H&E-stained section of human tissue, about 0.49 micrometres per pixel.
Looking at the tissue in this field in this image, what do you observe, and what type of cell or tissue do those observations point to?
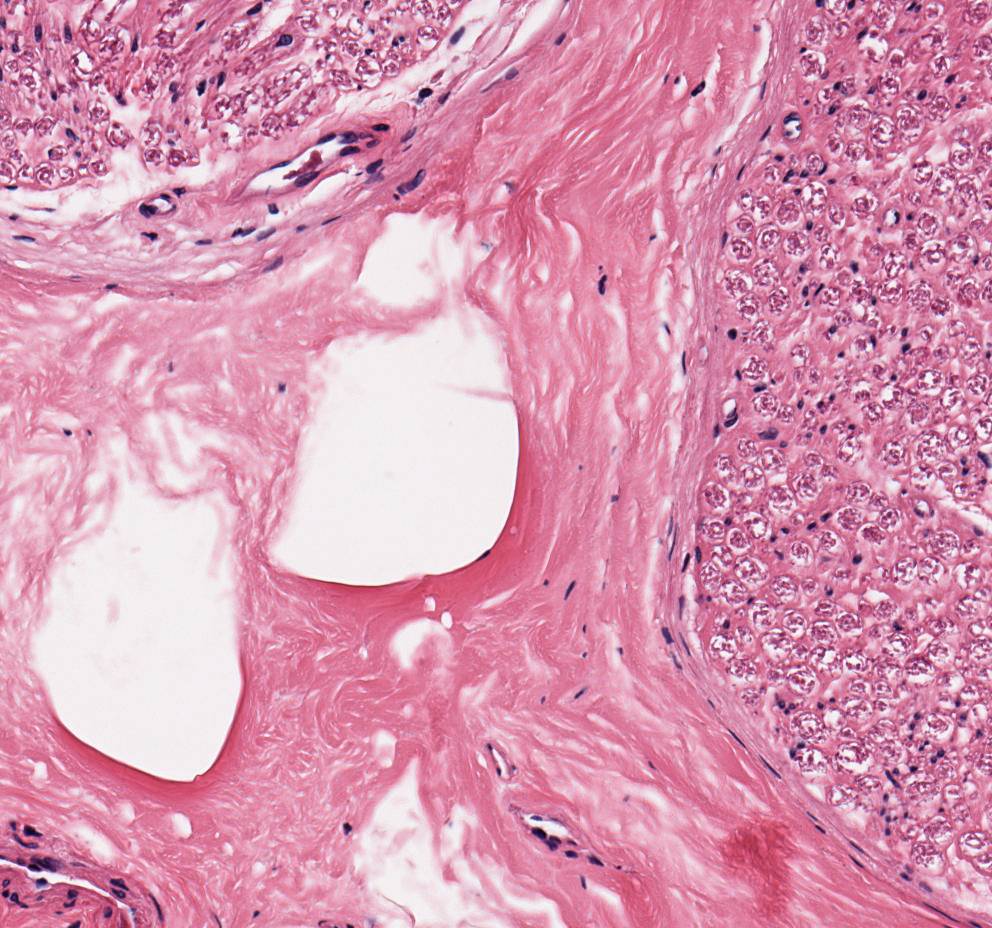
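Rounded bundles packed with small round profiles sit at the right edge and top left, parted by a broad band of pink fibrous tissue. In the right-hand bundle, cut across, the fibres look like small pink rings, each with a central core. This is tibial nerve.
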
